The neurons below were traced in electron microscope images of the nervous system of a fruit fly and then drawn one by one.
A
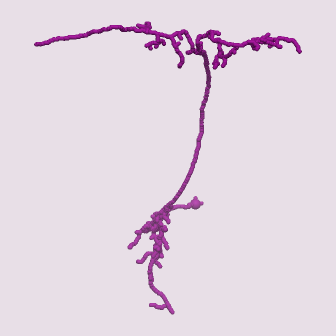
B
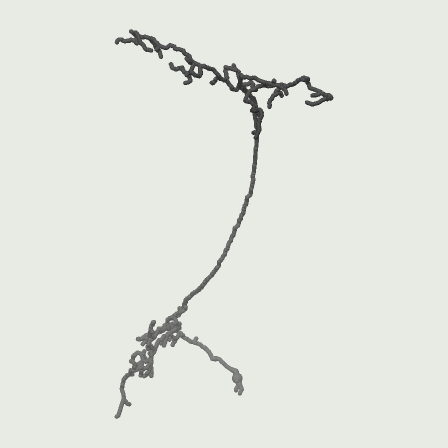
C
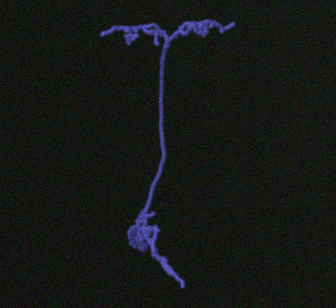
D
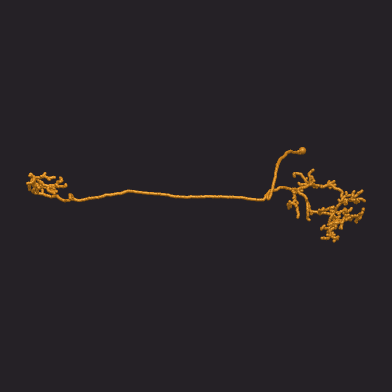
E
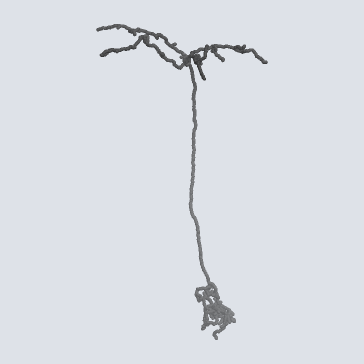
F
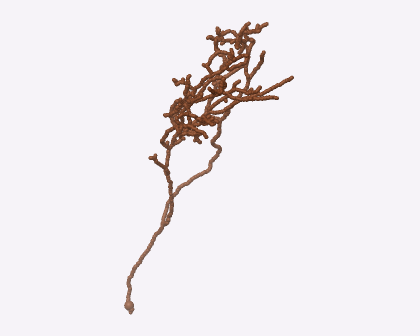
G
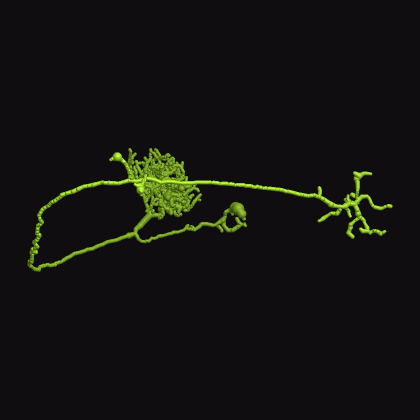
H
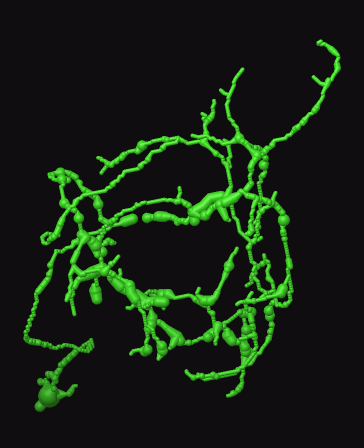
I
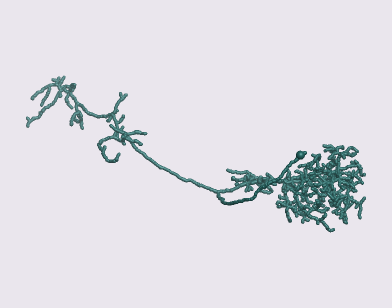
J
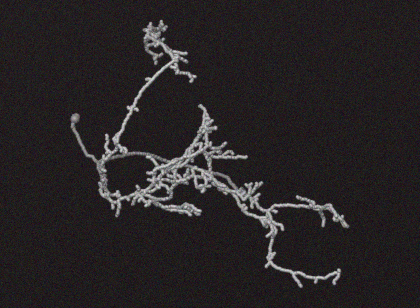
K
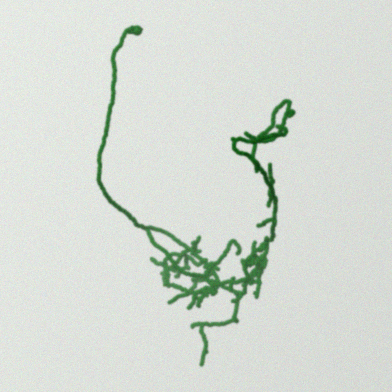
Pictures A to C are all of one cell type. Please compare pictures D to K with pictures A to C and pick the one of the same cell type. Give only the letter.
E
